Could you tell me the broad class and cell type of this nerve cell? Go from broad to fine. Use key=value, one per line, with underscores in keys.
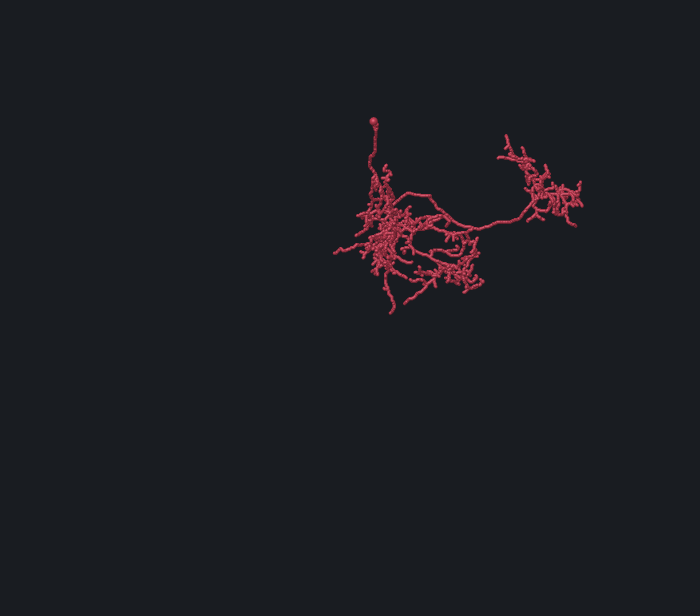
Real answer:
broad_class=central-brain intrinsic neuron
cell_type=IB116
